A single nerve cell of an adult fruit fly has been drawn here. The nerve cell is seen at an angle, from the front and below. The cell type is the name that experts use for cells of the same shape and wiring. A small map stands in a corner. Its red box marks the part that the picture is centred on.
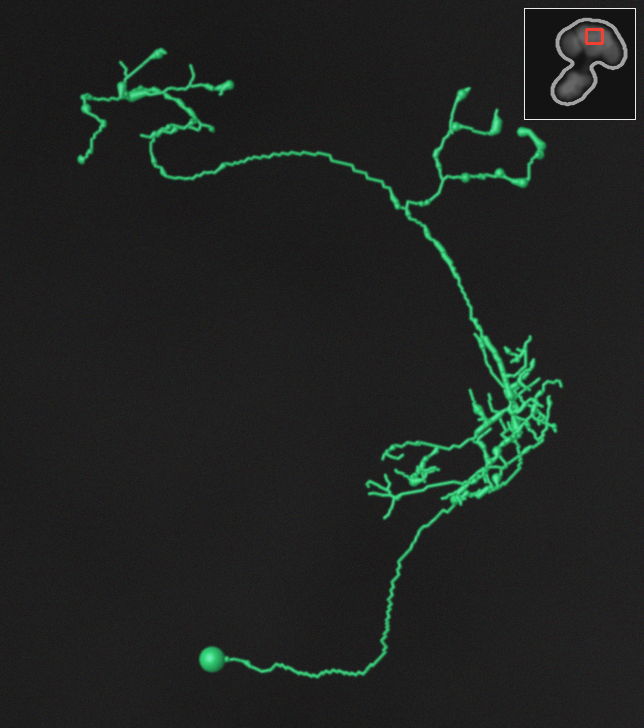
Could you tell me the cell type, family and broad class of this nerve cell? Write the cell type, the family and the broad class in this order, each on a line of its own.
FS1A_c
class CX
central-brain intrinsic neuron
